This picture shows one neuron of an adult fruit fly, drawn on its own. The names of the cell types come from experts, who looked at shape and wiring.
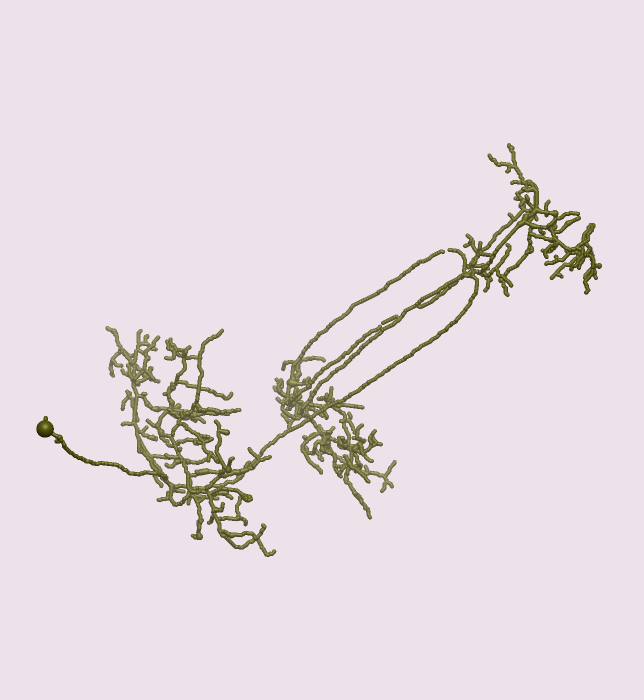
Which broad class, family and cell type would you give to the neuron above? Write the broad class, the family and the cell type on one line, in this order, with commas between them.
optic-lobe intrinsic neuron, TmY, TmY16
